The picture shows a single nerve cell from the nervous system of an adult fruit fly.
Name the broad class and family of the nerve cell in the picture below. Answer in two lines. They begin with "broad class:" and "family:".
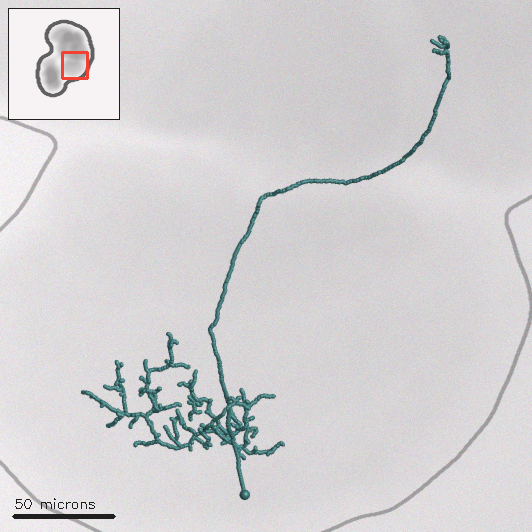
broad class: visual projection neuron
family: MeTu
